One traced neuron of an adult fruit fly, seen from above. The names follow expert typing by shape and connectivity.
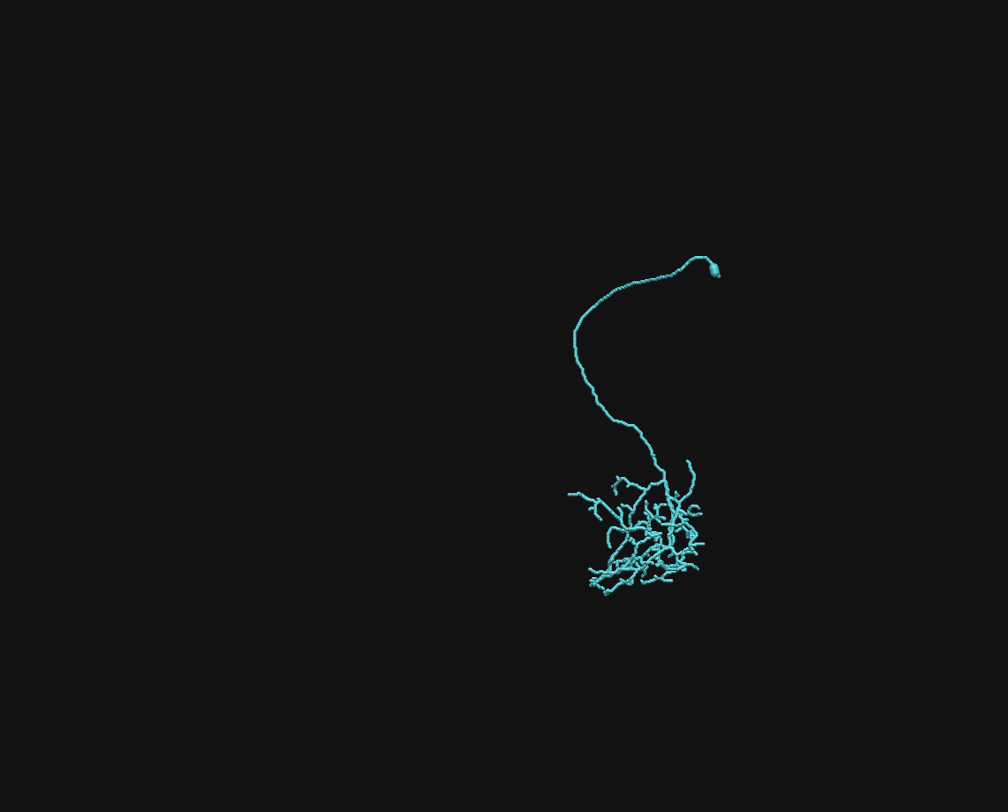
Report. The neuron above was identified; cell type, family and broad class: GNG634; hemilineage MD3; central-brain intrinsic neuron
